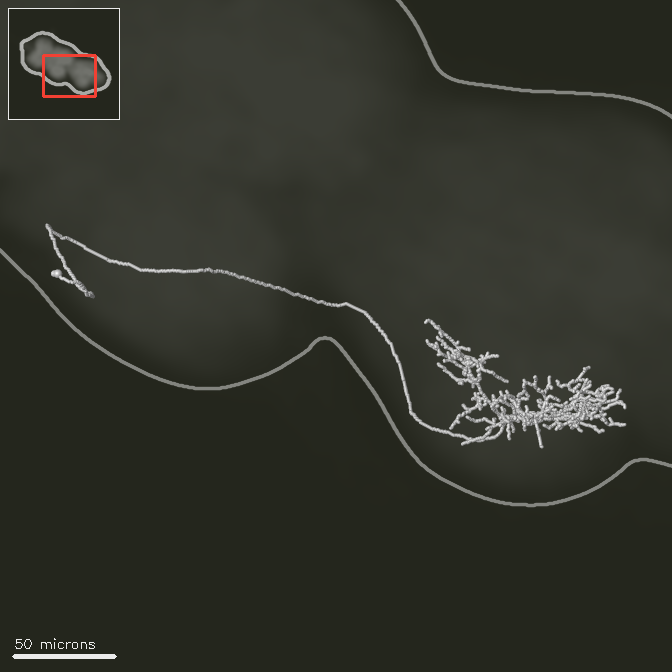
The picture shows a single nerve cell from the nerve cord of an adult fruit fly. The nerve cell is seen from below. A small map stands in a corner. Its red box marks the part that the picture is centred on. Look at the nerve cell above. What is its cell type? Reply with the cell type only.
INXXX321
